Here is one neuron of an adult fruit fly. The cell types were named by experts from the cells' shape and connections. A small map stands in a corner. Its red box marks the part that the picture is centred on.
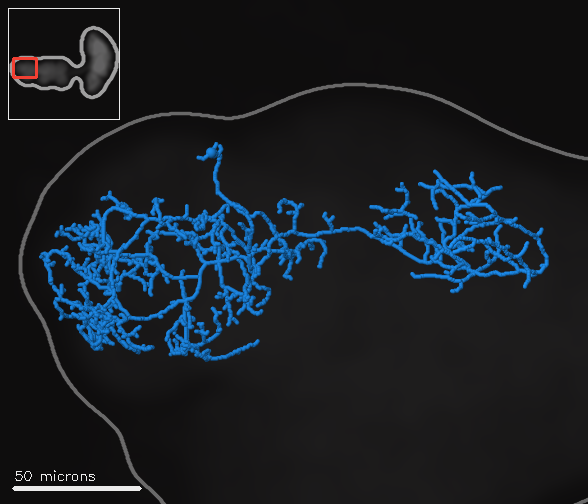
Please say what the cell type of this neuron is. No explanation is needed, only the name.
INXXX269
